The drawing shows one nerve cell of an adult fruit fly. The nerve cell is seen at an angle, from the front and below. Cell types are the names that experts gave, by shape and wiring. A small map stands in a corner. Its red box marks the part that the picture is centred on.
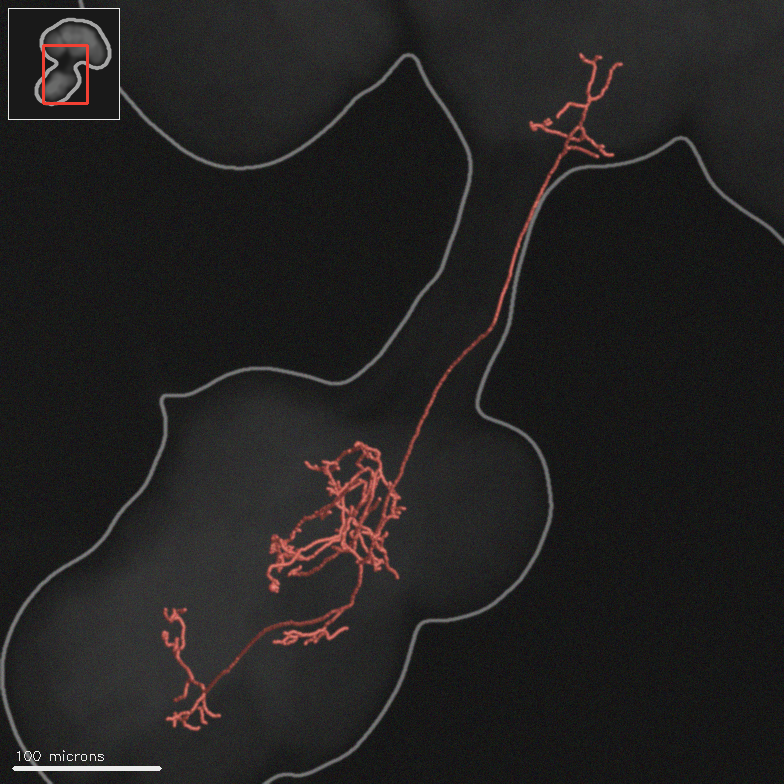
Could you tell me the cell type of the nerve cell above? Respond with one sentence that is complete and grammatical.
The cell type given to this nerve cell is AN05B071.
